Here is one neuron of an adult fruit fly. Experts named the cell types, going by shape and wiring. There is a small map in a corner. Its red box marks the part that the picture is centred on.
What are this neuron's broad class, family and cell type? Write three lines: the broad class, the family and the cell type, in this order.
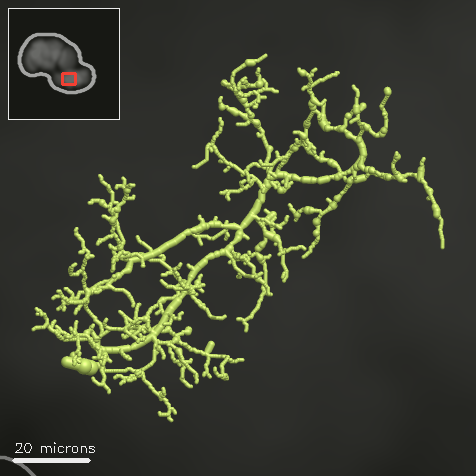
nerve-cord intrinsic neuron
hemilineage 13A
IN13A037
